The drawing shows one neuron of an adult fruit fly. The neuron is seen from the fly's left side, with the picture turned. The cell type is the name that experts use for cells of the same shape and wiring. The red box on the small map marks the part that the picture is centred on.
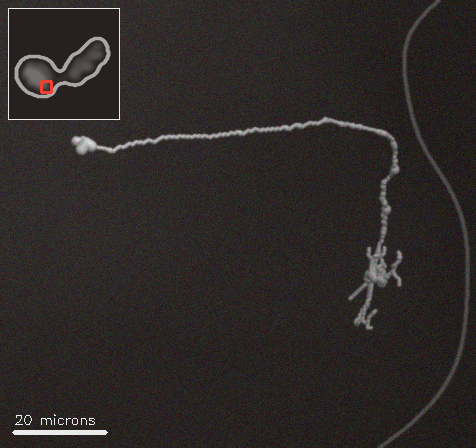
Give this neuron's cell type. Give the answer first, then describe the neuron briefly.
The cell type is Tm9. This is an optic-lobe intrinsic neuron. From left to right in the picture it spans about 70 microns. In this view it is wider than it is tall.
